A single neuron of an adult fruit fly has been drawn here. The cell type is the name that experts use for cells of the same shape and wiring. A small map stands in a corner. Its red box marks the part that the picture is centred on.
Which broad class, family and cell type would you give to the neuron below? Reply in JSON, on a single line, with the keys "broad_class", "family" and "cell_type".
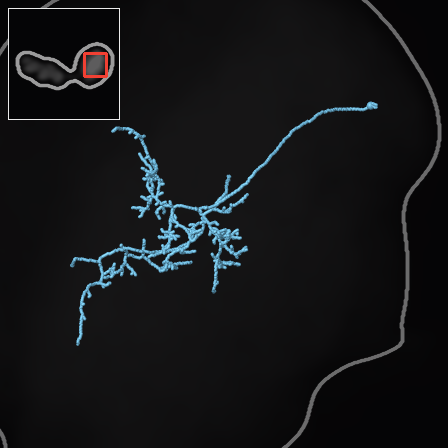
{"broad_class": "central-brain intrinsic neuron", "family": "hemilineage AOTUv1_ventral", "cell_type": "PS026"}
